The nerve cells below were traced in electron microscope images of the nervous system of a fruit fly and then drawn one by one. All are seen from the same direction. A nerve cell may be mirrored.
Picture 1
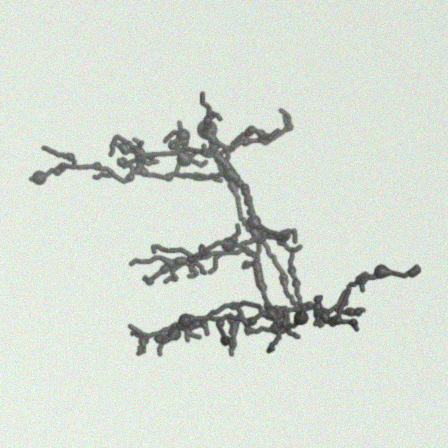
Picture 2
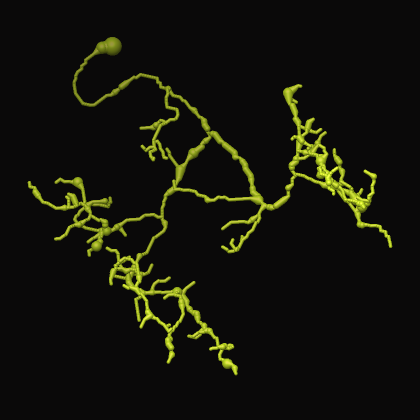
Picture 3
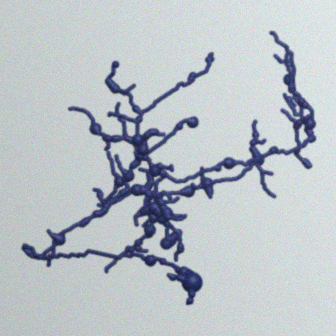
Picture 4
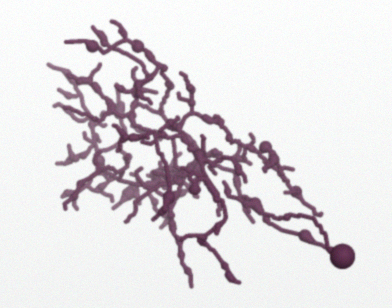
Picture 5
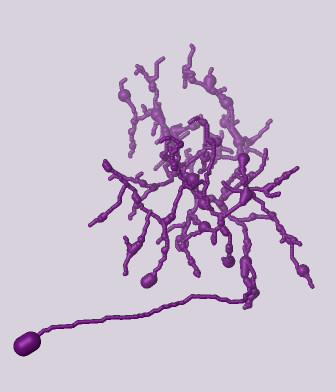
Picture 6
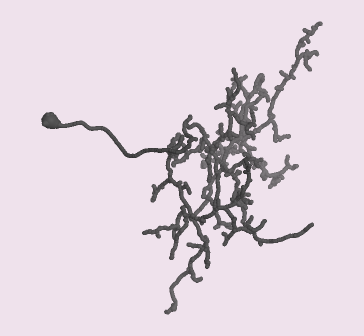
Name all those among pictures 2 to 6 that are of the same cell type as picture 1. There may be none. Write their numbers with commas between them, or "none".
2, 4, 5, 6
